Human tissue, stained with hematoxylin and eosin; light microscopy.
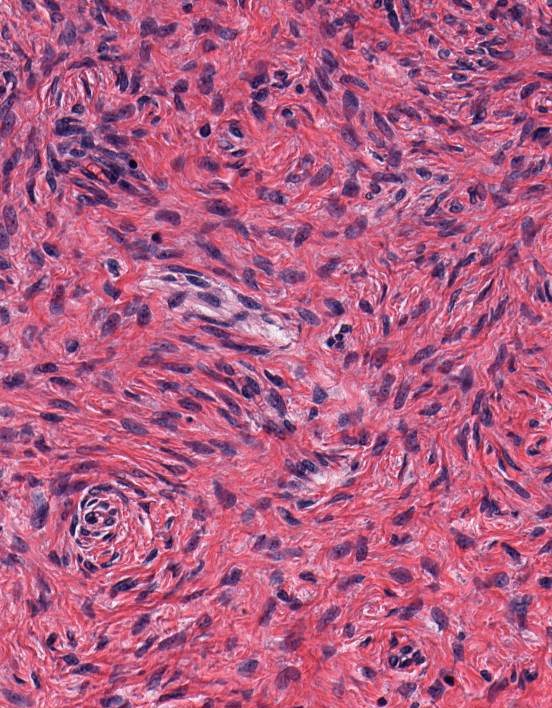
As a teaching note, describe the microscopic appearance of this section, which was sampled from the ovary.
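Look first at how the spindle cells fill the whole field, arranged in short intersecting fascicles and whorls. Their borders are indistinct, and the cytoplasm blends into the pink matrix around it. Between the cells lies abundant wavy pink collagen. Notice also a slender, pale, slit-like space running obliquely across the left centre.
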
